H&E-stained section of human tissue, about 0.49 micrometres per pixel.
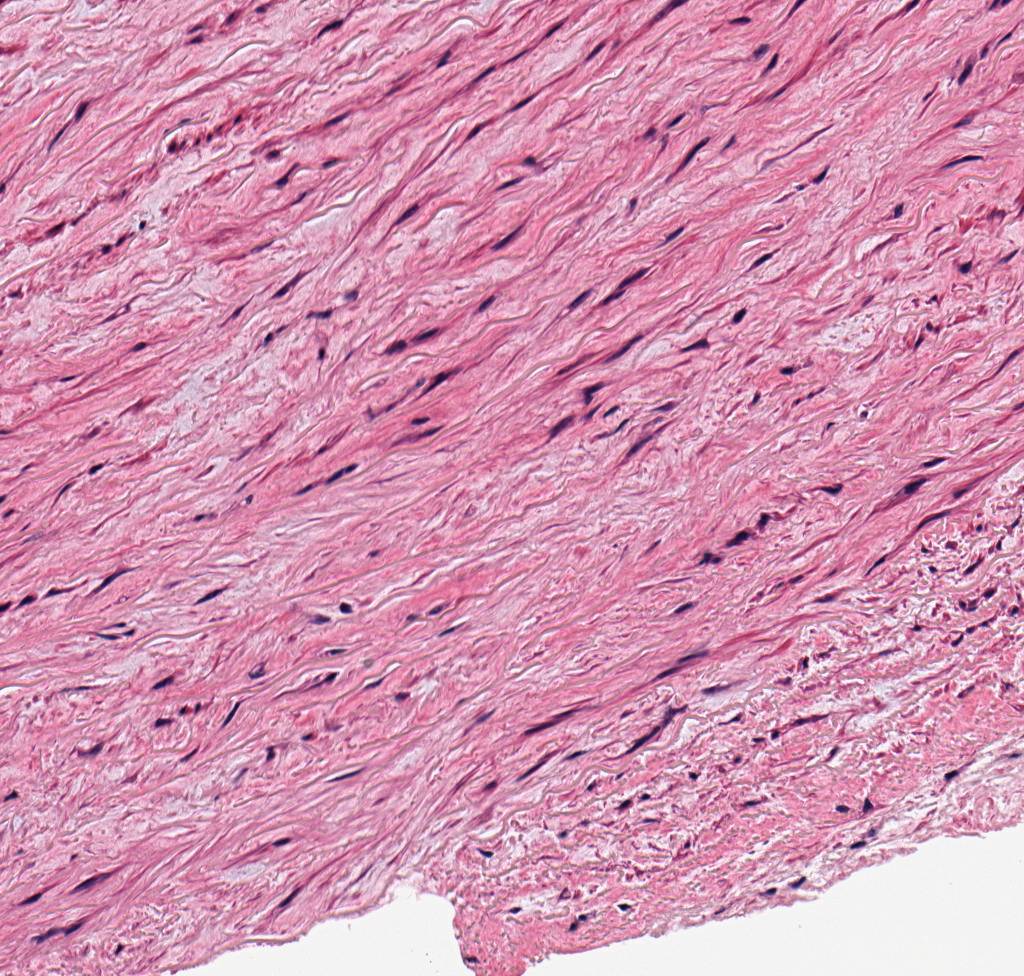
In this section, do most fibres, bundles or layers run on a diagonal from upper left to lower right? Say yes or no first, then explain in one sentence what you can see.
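No. The field is filled by long bundles of fibres running obliquely from lower left to upper right.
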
